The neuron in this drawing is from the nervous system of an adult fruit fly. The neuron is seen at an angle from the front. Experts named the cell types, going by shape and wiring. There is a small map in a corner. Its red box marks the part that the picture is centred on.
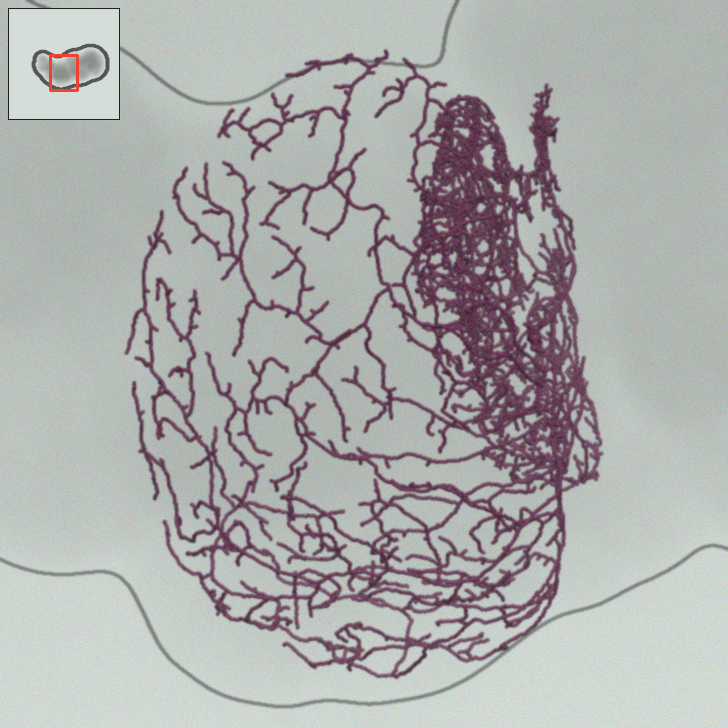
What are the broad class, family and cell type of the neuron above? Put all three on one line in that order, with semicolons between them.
visual centrifugal neuron; MeVC; MeVC23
